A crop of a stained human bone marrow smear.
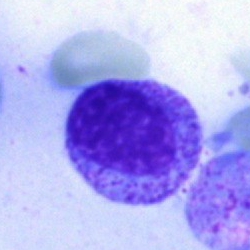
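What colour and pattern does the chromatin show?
Deep purple, with a finely mottled pattern.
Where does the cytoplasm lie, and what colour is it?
It forms a pale lilac-blue crescent beneath the nucleus.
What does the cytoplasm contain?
Many scattered purple-red granules.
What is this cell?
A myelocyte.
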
